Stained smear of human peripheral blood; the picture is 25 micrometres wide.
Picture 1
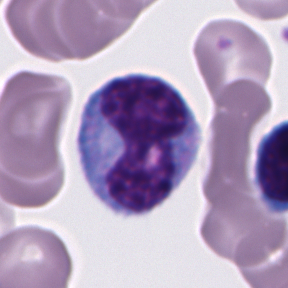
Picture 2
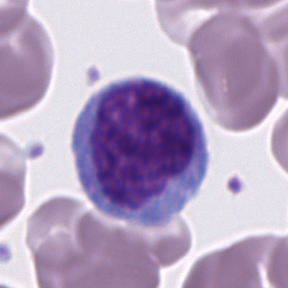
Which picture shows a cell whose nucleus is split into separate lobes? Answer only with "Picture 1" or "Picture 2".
Picture 1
